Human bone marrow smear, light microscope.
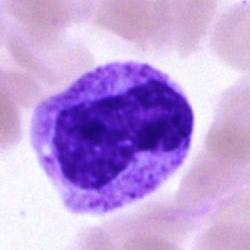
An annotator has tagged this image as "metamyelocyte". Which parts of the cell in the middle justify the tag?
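Taking the points in order, the cell is a metamyelocyte.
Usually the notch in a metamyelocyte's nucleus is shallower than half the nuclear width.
First, the nucleus has a shallow indentation along its lower edge, which goes with the name.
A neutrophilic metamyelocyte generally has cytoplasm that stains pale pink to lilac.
Second, the cytoplasm is a pale lilac colour, which also goes with it. Third, the chromatin is dark purple and coarsely clumped. Fourth, fine purple granules are scattered through the cytoplasm.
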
